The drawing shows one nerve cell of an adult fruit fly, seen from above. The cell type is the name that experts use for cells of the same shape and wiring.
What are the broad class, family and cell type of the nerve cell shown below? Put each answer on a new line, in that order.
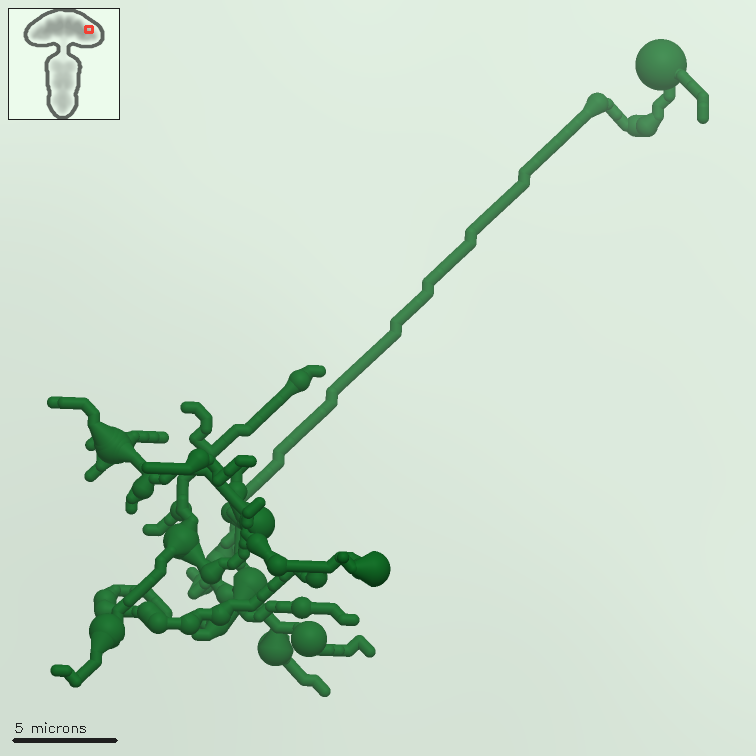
optic-lobe intrinsic neuron
Cm
Cm1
